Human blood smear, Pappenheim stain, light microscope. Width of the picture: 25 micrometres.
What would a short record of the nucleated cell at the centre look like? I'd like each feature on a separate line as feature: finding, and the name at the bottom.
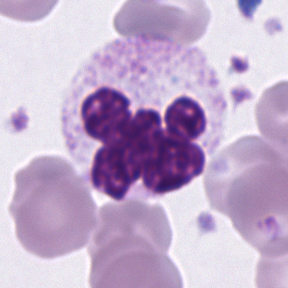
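Outline: round, smooth
Nucleus: lower part of cell, wider cytoplasm band above
Nucleoli: none visible
Granules: fine, lilac-pink, scattered through cytoplasm
Name: segmented neutrophil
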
